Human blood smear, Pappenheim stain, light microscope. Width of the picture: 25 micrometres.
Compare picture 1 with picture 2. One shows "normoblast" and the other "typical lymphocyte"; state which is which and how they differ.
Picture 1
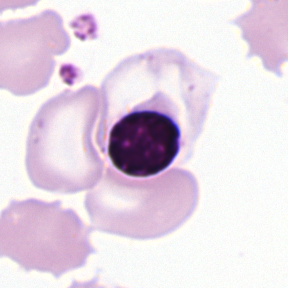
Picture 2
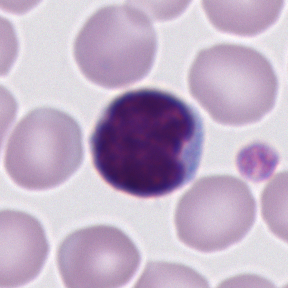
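Picture 1 shows a normoblast, and picture 2 shows a typical lymphocyte. Begin with the chromatin: in picture 1 it is very dense and dark purple, almost uniformly so across the nucleus, while in picture 2 it is dense but coarsely clumped.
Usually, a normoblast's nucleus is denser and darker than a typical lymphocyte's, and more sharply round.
Turning to the cytoplasm, in picture 2 it is pale blue and forms a thin crescent on the right side of the cell.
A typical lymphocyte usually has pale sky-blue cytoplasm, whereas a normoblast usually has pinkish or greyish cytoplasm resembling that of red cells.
In picture 1, most of the cytoplasm lies above the nucleus, reaching toward the upper right, and it holds neither granules nor vacuoles. The nucleus in picture 2 has a small notch on its right side. That cell is about 10 micrometres across, about 1.25 times as wide as a red cell lying whole in the same picture, and its nucleus is about 9 micrometres across and fills about 80% of the cell's area.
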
